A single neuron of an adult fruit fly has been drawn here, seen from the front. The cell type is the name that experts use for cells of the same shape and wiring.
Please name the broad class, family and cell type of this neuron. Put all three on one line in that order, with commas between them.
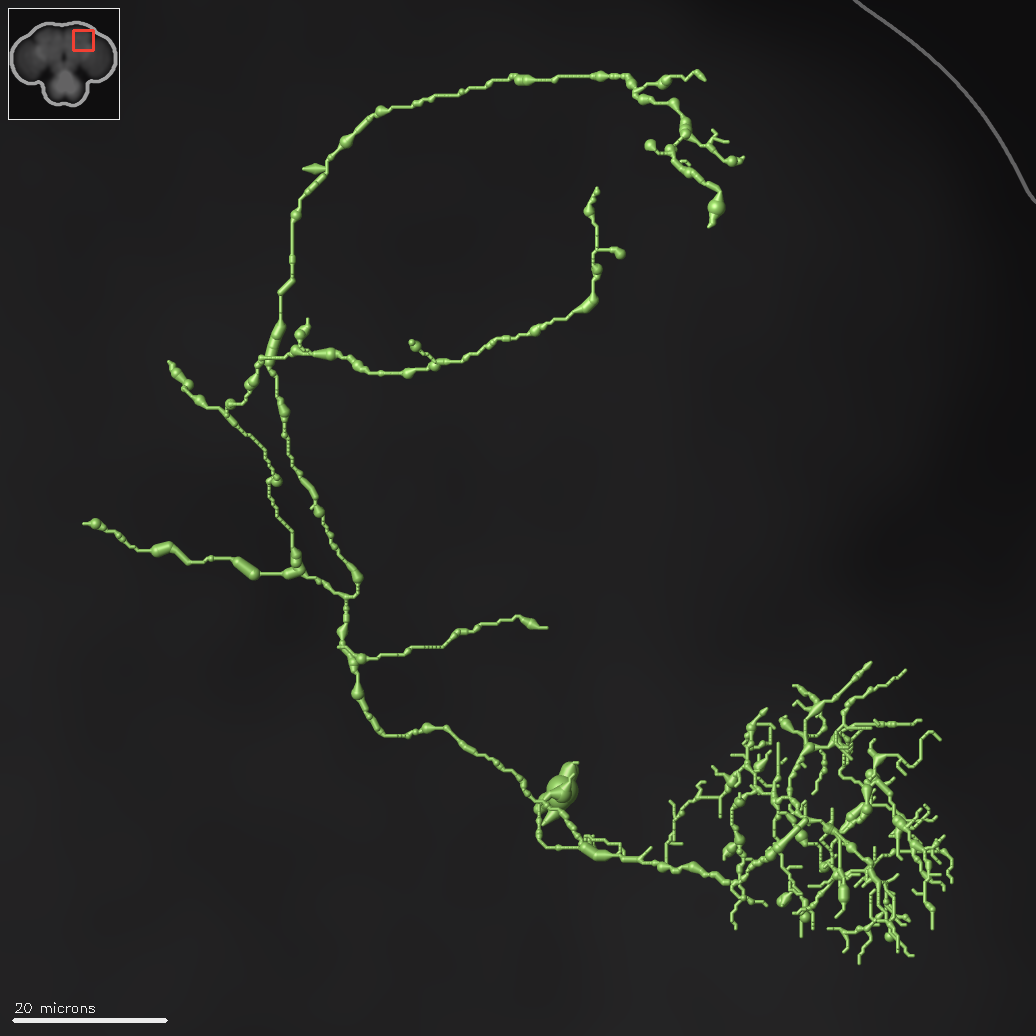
visual projection neuron, hemilineage VPNp&v1_posterior, LoVP71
